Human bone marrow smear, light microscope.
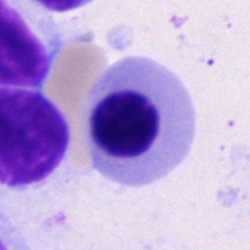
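Erythroblast: look at the central cell and begin with its round outline and smooth edge. Now find the nucleus, which sits off-centre toward the left side; its chromatin is dense and dark purple. Then see how abundant the pale blue cytoplasm is.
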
